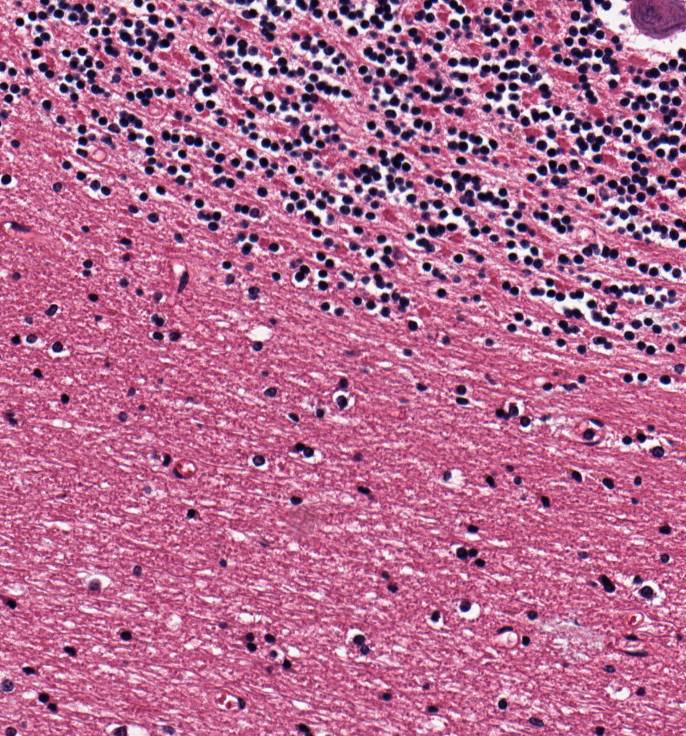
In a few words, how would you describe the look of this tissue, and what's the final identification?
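You've got a dense band of packed small dark nuclei across the top, with pale pink fibrillary tissue and sparse nuclei beneath it. The band's edge runs at a slant, sitting lower on the right than on the left. Those nuclei are small, round and dark, with barely any cytoplasm. Underneath, the pink fibres run in fine streaks roughly parallel to that edge. This is cerebellum.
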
